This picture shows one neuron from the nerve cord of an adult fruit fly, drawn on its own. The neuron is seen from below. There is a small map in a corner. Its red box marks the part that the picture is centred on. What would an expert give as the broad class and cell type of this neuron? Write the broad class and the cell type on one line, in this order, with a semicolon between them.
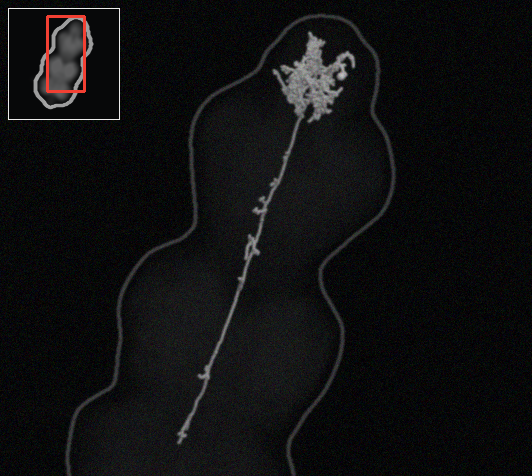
nerve-cord intrinsic neuron; INXXX300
